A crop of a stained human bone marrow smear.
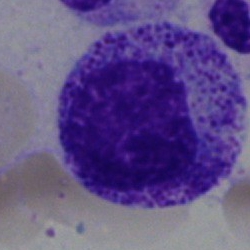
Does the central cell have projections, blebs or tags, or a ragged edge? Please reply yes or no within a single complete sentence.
No, the cell's outline is smooth, without projections.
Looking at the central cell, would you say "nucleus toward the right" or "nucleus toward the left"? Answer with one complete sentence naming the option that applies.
What sits toward the left of the cell is its nucleus.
